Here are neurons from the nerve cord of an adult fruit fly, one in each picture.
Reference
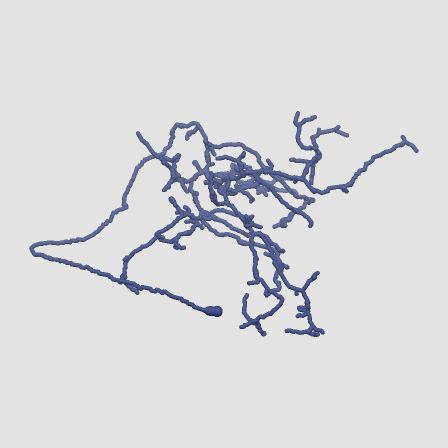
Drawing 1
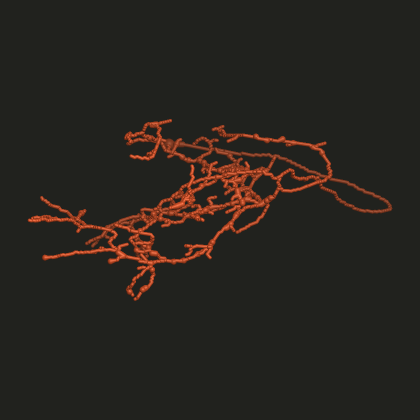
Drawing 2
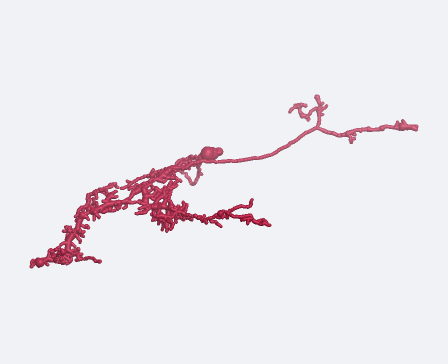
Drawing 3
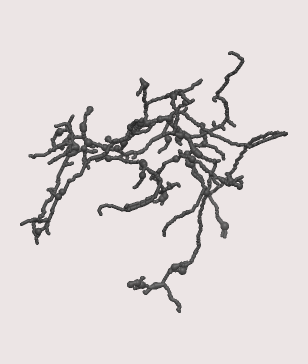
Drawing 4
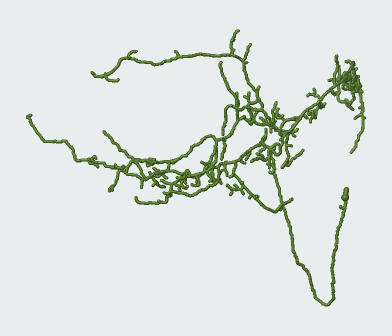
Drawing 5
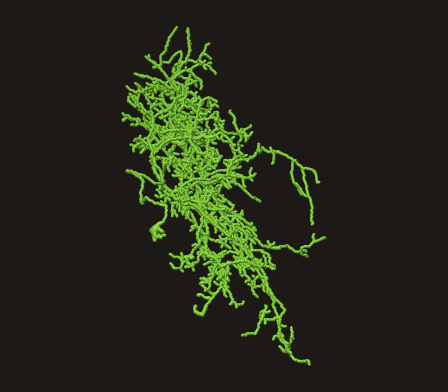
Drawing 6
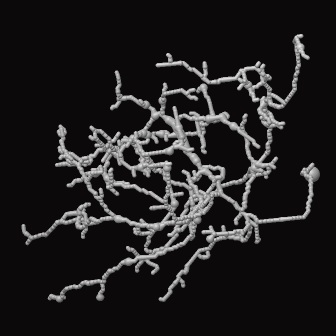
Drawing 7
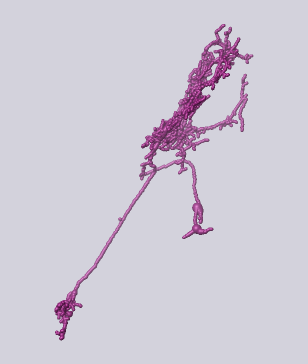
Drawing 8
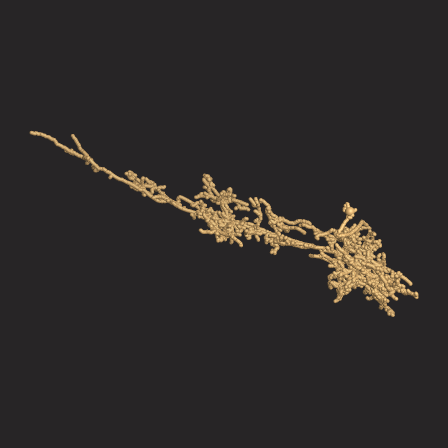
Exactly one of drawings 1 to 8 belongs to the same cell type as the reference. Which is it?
1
